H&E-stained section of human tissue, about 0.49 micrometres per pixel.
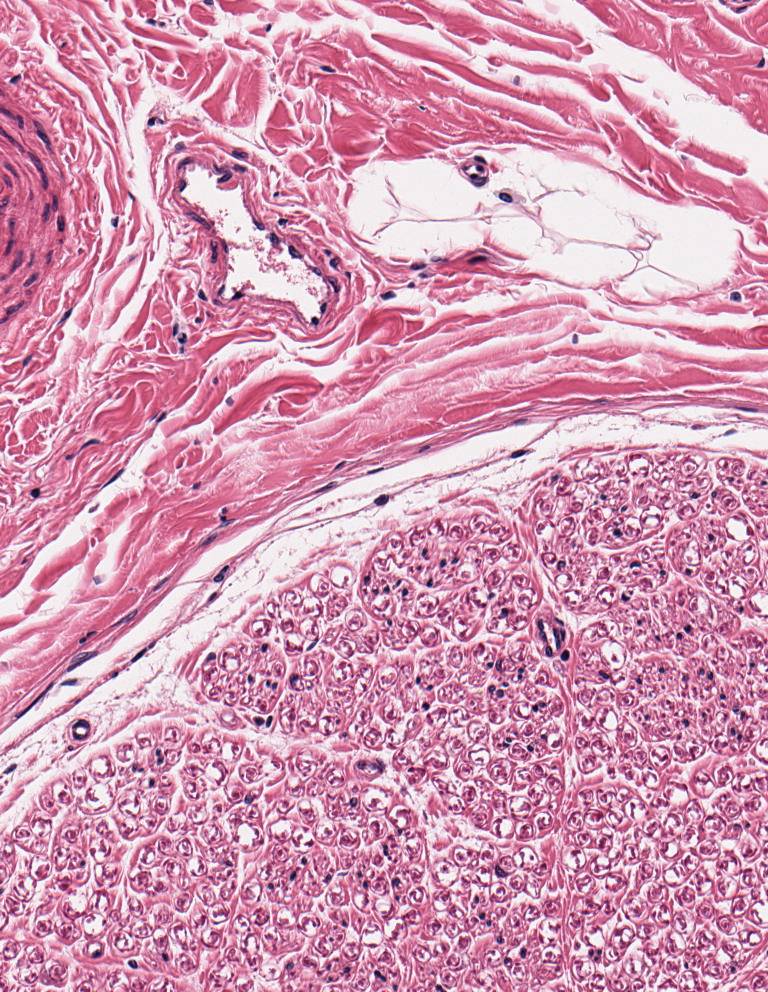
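Tibial nerve, H&E section. Lower half: nerve fibres in cross-section; upper half: dense pink fibrous tissue. Fibres appear as many small round profiles, each a central pink dot within a pale or clear halo. Thin pink septa divide the nerve tissue into several rounded compartments. Upper left-centre: thin-walled vessel with an irregular, elongated lumen.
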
